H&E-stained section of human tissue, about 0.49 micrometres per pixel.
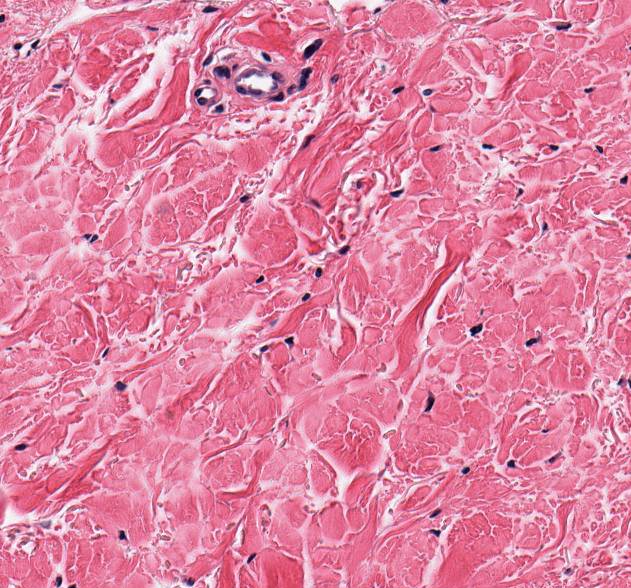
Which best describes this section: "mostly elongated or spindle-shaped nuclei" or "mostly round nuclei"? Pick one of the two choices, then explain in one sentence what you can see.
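Mostly elongated or spindle-shaped nuclei. Nuclei are sparse, small, dark and slender, and lie scattered between the bundles.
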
